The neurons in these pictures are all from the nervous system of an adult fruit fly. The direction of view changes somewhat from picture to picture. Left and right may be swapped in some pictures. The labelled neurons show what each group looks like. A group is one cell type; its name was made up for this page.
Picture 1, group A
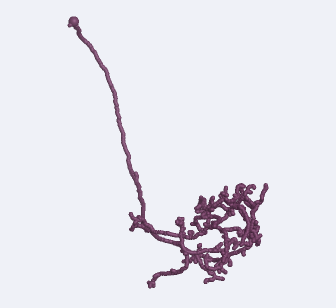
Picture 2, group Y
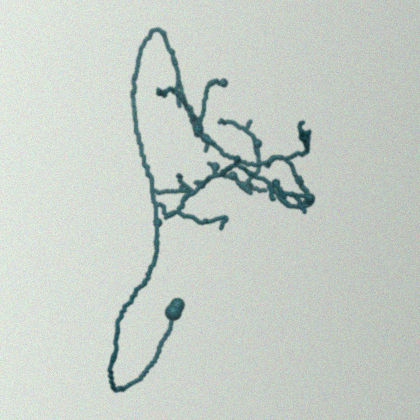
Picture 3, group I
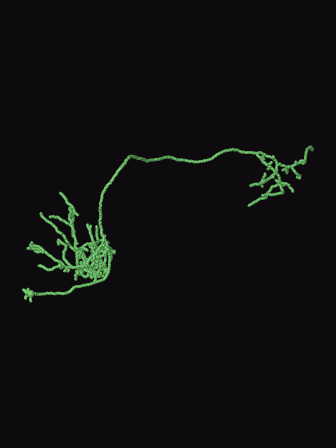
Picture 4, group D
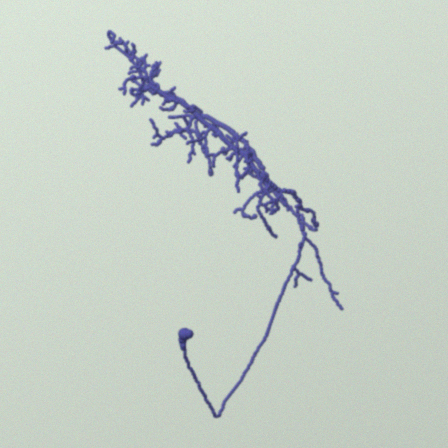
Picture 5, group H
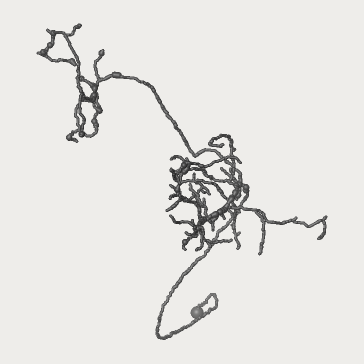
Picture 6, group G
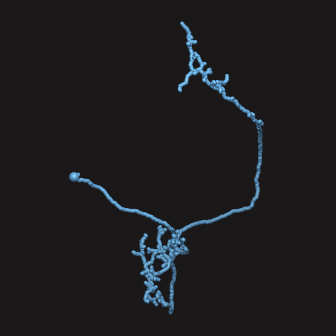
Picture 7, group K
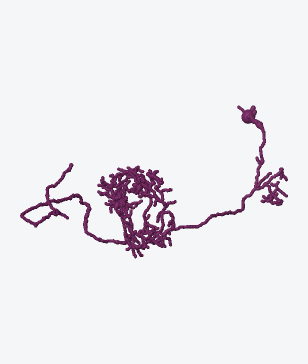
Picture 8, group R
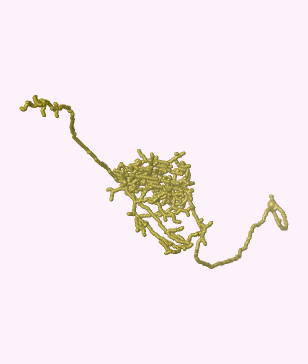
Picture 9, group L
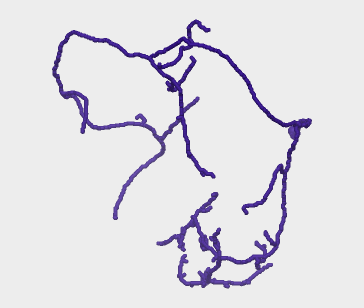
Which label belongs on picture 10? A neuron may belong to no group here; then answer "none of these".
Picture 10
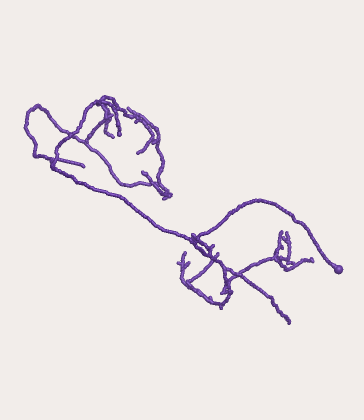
group L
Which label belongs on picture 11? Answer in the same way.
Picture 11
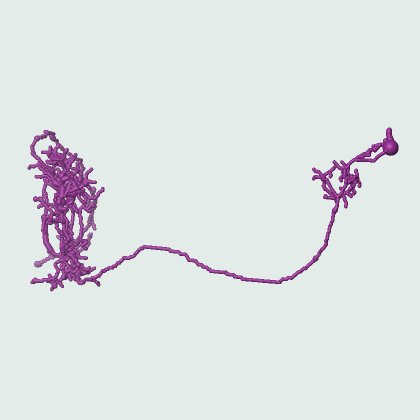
group K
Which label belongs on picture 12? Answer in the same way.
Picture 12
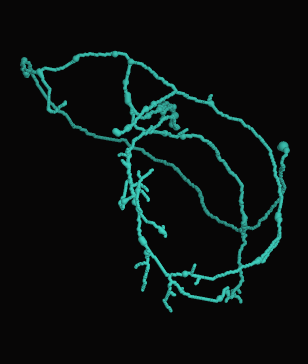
group L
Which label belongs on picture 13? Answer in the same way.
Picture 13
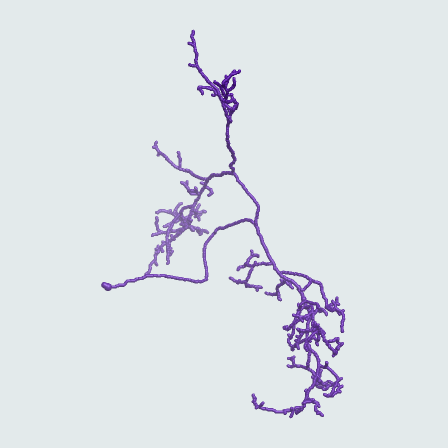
none of these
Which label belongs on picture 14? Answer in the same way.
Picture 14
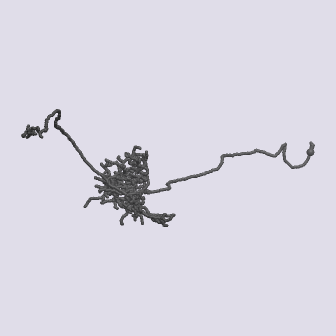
group R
